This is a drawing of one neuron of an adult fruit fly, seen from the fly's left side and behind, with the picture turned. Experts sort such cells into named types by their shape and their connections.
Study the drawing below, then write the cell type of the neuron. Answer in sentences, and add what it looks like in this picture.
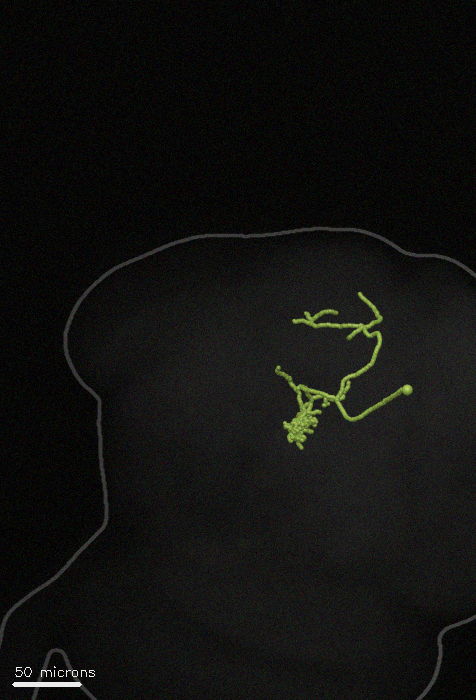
The cell type is PLP158. Its broad class is central-brain intrinsic neuron. The cell body is on the right of the picture. By the scale bar it is about 120 microns tall in this view.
